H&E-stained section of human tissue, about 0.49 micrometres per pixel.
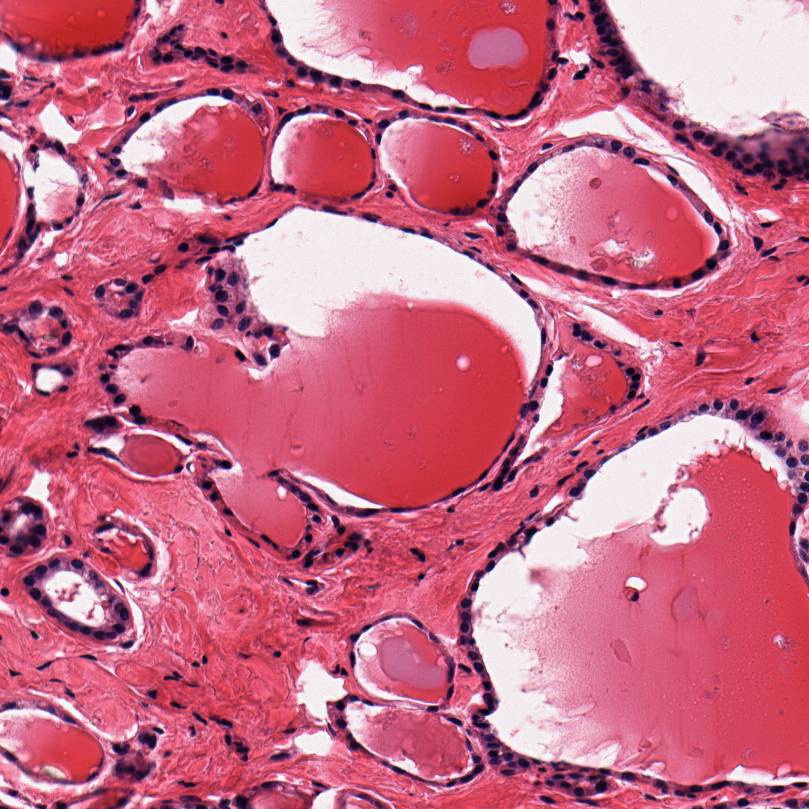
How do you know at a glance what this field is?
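Thyroid follicle fills the field. Its closed, rounded follicles vary widely in size, the largest central and lower right, and most hold homogeneous, glassy pink material. Each is lined by one layer of flattened to low cuboidal cells with small, dark, round to oval nuclei.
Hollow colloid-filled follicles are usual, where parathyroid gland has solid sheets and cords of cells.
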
